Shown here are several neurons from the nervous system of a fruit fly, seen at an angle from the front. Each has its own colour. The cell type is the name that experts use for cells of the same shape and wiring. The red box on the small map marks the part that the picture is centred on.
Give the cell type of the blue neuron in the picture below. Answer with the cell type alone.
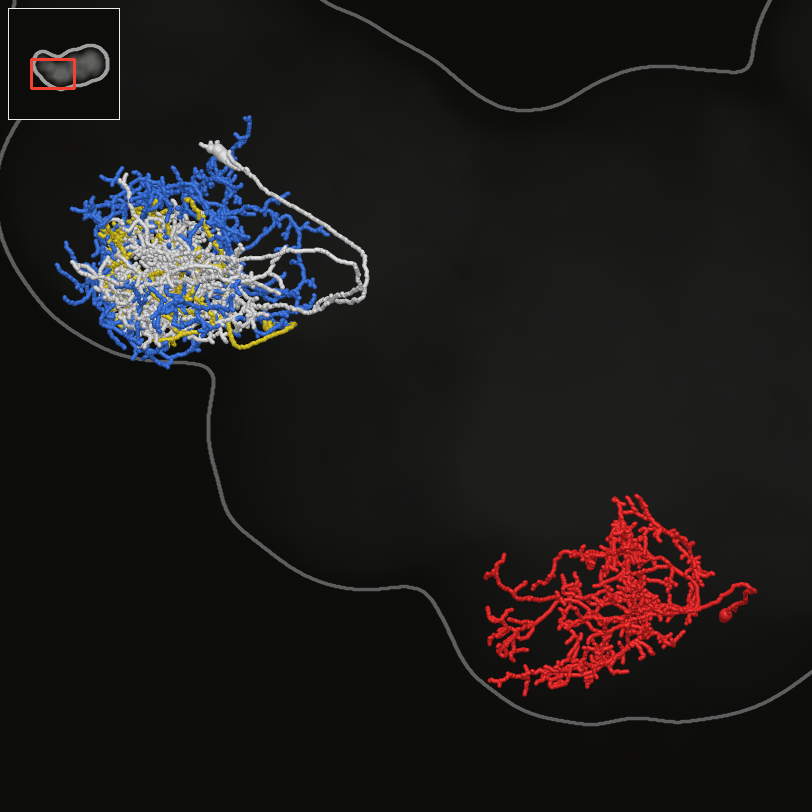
IN14A012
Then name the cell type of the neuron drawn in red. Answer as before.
IN14A010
